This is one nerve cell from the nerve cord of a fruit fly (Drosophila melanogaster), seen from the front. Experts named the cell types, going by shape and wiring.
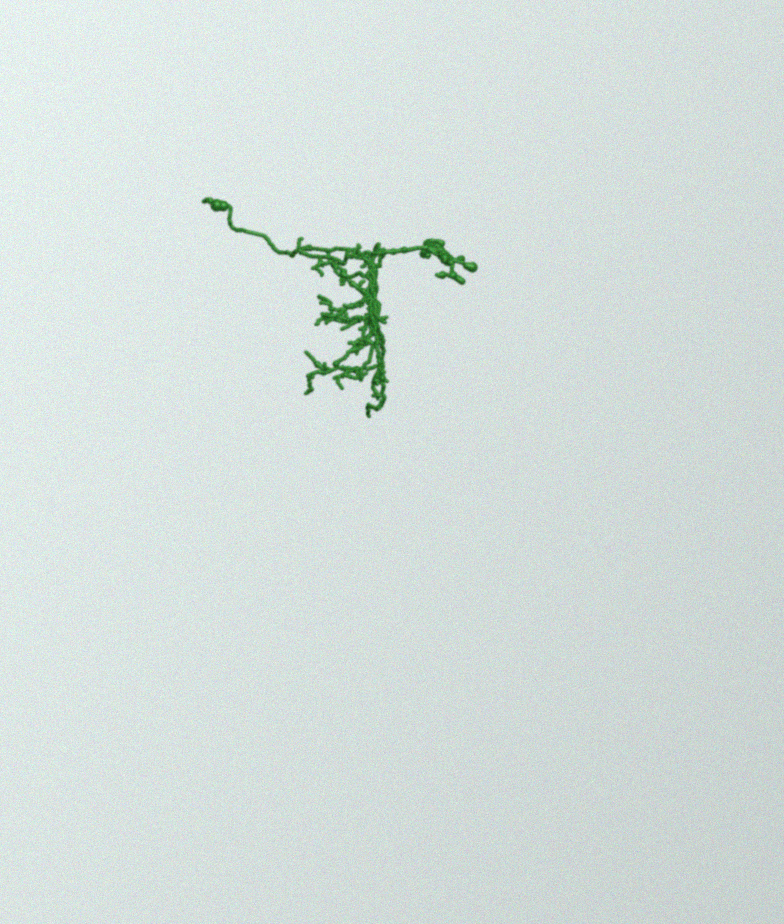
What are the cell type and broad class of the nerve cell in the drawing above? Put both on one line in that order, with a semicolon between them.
INXXX391; nerve-cord intrinsic neuron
